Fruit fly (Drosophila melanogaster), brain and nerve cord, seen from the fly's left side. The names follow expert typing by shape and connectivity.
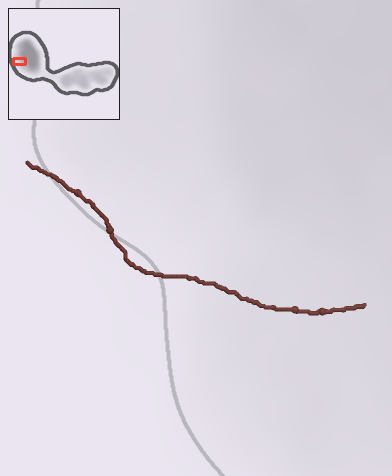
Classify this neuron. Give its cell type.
JO-B1_b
